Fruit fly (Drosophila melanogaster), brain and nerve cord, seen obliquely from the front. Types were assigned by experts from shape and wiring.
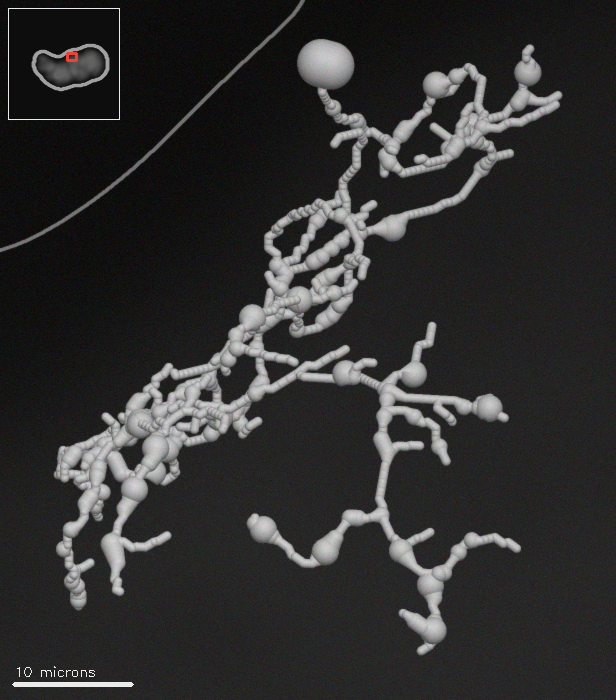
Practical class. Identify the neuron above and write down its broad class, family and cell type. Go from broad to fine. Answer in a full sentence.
A central-brain intrinsic neuron of hemilineage LHd2, type CB1846.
